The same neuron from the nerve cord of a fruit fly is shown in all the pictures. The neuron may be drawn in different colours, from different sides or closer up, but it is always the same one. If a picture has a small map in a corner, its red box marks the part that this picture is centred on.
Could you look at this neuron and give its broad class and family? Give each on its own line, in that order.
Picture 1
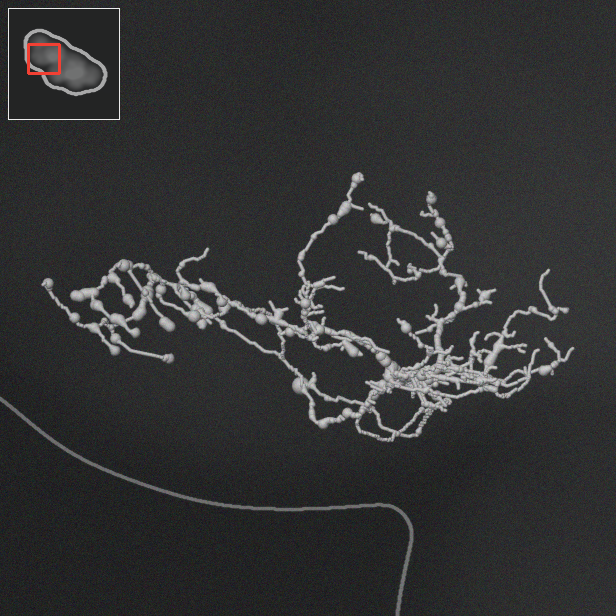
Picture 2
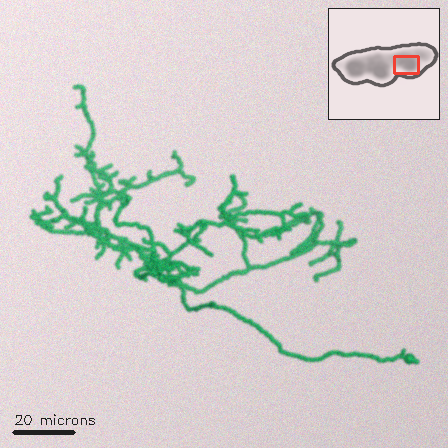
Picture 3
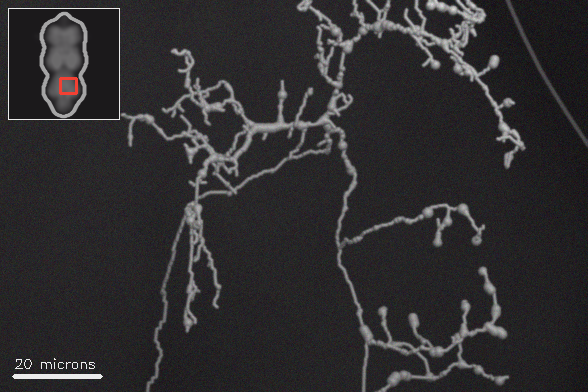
nerve-cord intrinsic neuron
hemilineage 14A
